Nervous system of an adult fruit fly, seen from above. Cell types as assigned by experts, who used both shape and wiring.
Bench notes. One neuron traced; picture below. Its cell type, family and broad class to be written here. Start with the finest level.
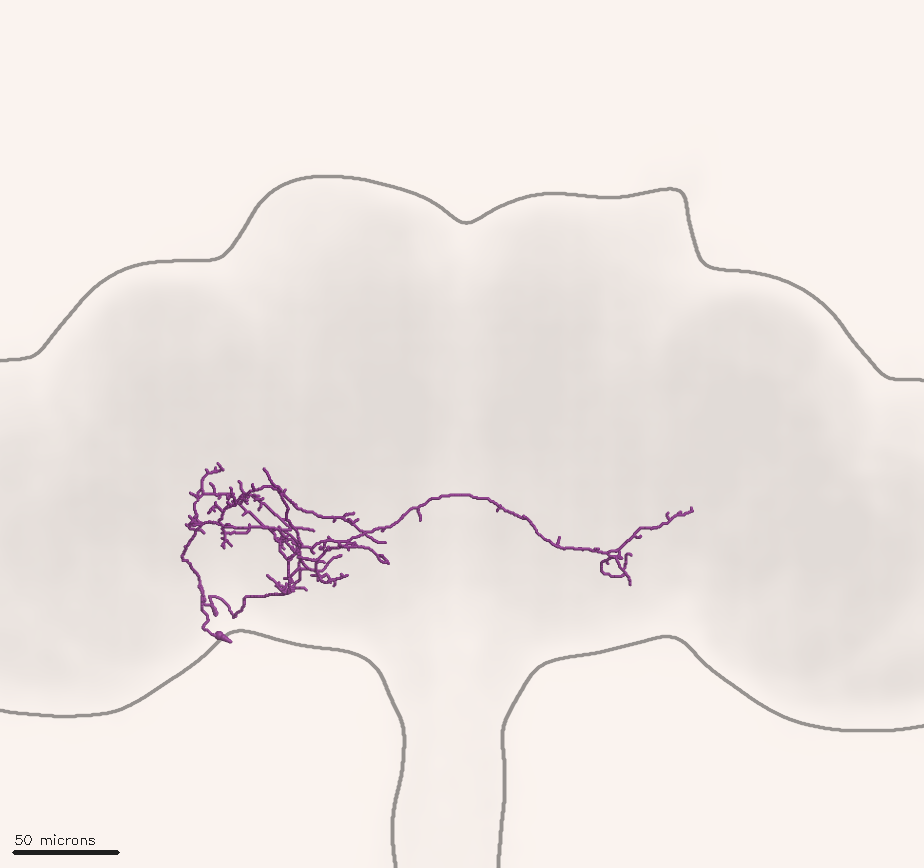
CL282; hemilineage VPNp&v1_ventral; central-brain intrinsic neuron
